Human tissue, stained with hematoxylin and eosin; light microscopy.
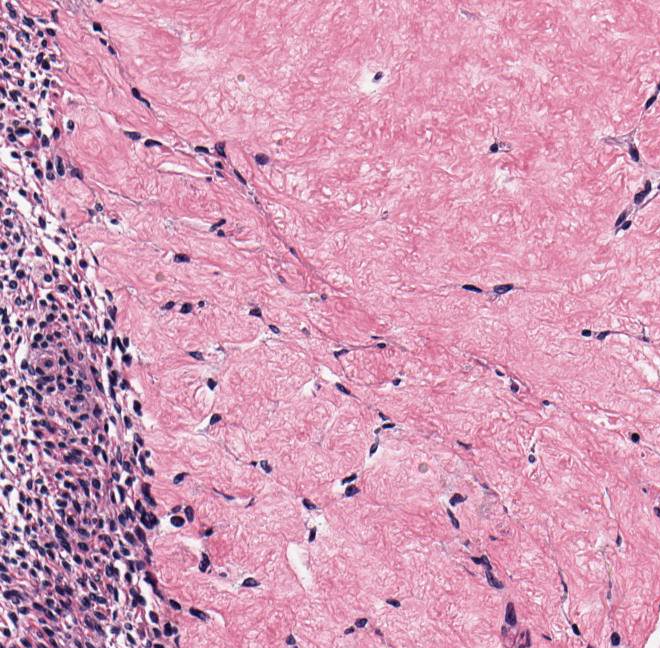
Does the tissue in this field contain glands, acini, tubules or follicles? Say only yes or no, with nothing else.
No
